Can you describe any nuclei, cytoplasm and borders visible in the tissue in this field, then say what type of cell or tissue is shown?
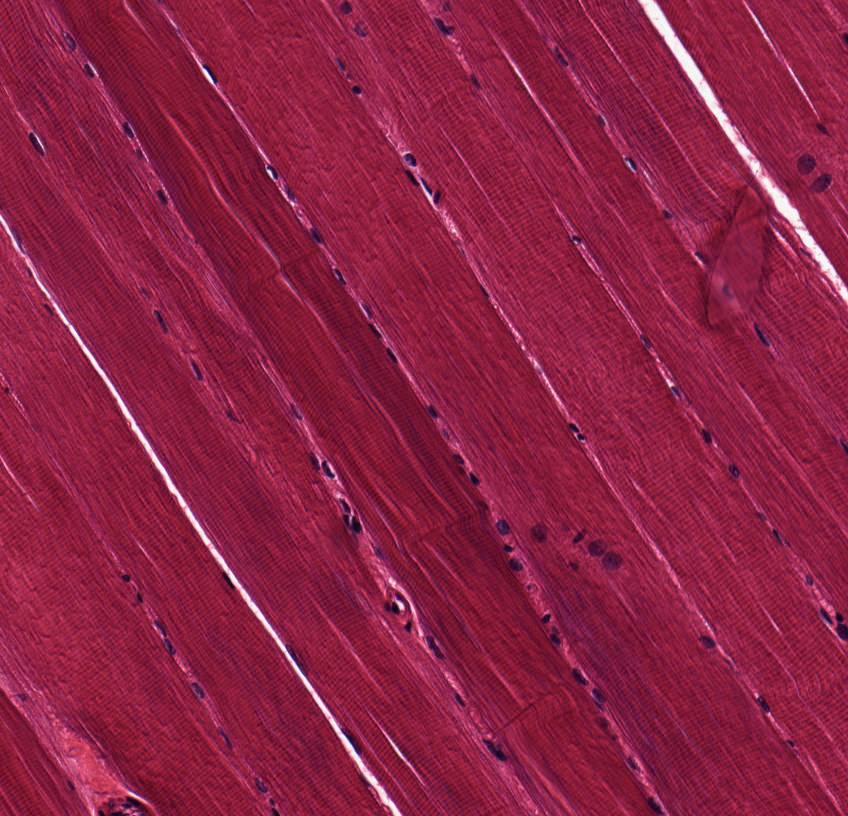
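Long, parallel muscle fibres cross the whole field diagonally from upper left toward lower right, running straight and unbranched side by side. Fine cross-striations run across them along their length. Their dark, elongated nuclei lie at the fibre edges, not centrally. This is skeletal muscle.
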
